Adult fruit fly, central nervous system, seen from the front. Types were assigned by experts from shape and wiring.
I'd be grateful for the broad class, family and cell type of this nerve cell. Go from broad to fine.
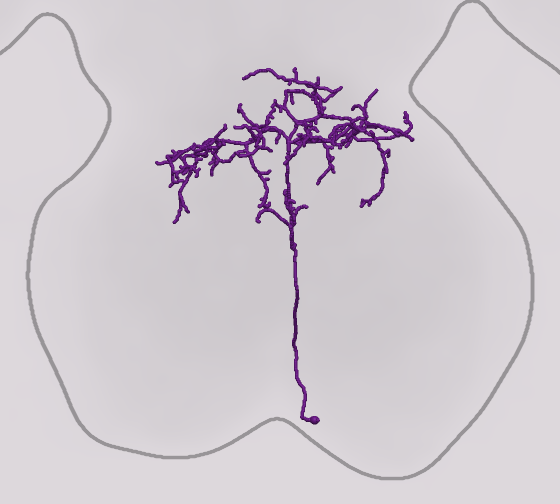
nerve-cord intrinsic neuron; hemilineage 00A; IN00A057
